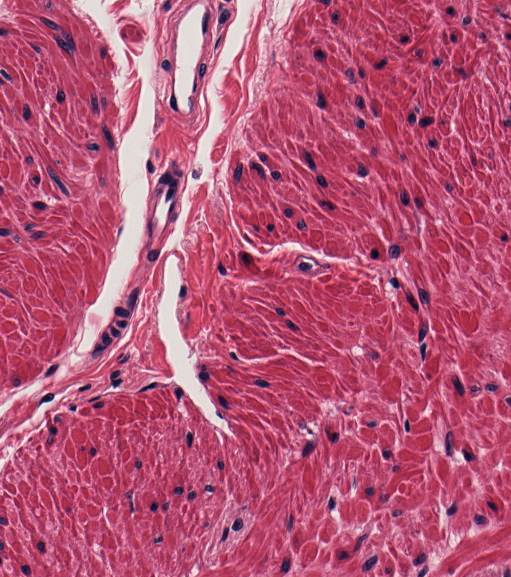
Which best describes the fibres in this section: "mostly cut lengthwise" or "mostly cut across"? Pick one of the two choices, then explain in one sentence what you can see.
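Mostly cut across. In much of the field the muscle cells are cut across, appearing as many small rounded pink profiles.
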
